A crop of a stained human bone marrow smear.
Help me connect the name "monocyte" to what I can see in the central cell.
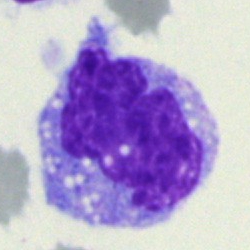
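Monocyte. Many small round clear vacuoles are scattered through the cytoplasm.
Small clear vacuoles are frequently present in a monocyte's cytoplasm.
The vacuoles therefore go with the name. Also seen: an irregular nucleus folded into several lobes; dark purple chromatin with a coarse, mottled texture; a small pointed cytoplasmic projection at the top of the cell.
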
